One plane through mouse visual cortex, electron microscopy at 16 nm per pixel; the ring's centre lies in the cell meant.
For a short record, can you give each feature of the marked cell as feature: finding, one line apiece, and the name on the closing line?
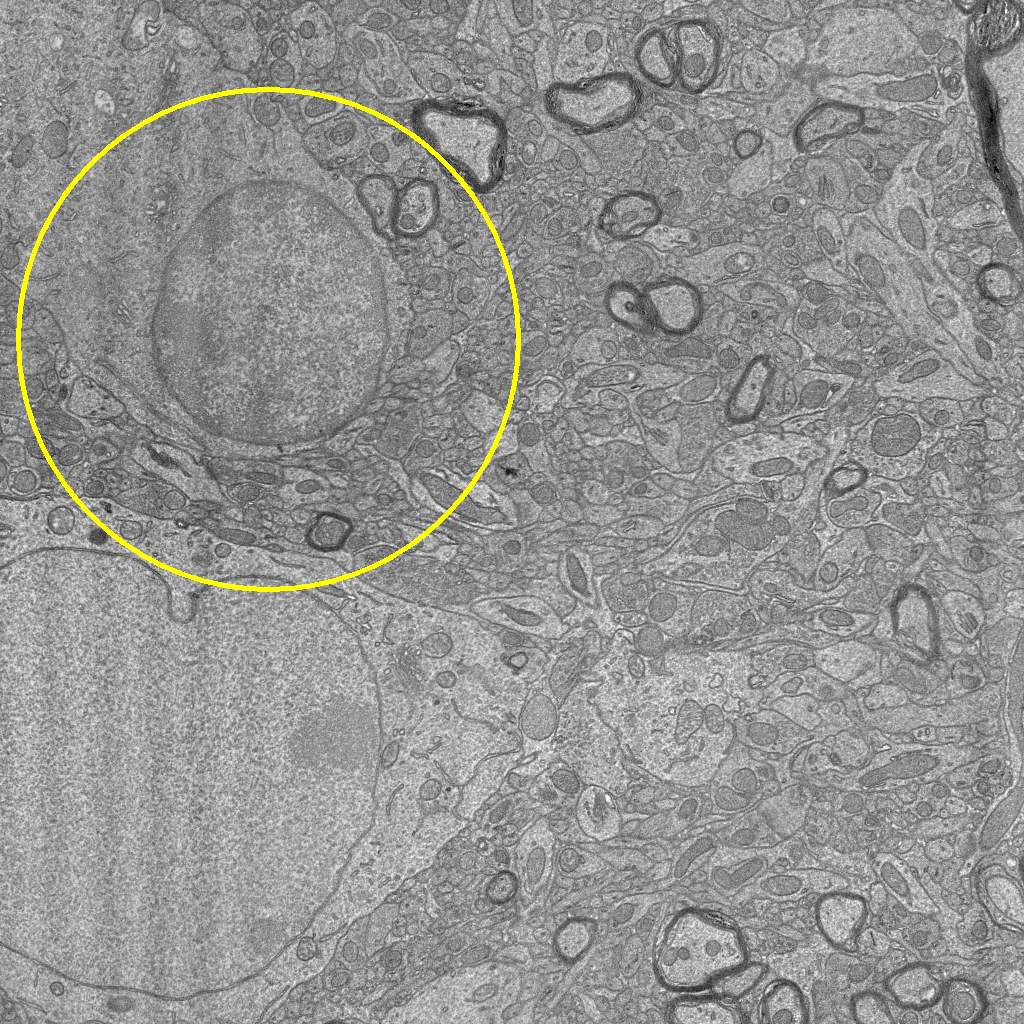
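Nucleus: roughly round, wholly inside the ring
Envelope: smooth, no deep infoldings
Chromatin: finely granular, evenly spread, no thick dark clumps lining the envelope
Cytoplasmic rim: broader upper left of nucleus than lower right
Name: oligodendrocyte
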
